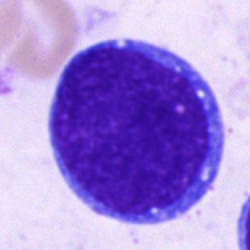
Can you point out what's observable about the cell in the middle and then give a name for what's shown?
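Chromatin first: it is finely granular and spread evenly through the nucleus. The cytoplasm forms only a thin, deep blue rim around the nucleus. Along the right edge of the cell lie a few tiny clear spots. The cell is a blast.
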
